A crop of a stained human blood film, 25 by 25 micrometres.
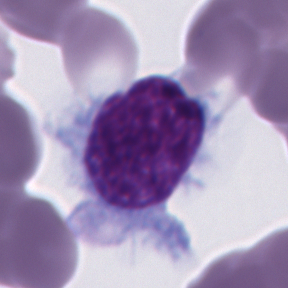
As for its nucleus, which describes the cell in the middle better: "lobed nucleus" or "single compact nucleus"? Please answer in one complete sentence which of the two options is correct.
The nucleus of this cell is one compact round, oval or kidney-shaped mass.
